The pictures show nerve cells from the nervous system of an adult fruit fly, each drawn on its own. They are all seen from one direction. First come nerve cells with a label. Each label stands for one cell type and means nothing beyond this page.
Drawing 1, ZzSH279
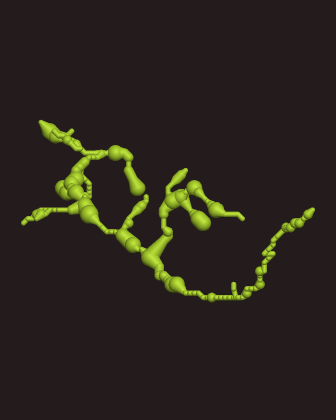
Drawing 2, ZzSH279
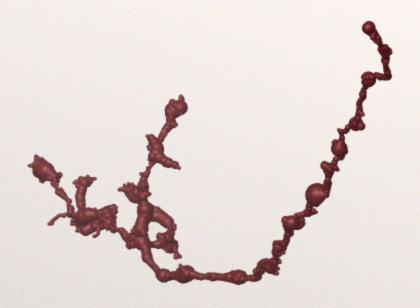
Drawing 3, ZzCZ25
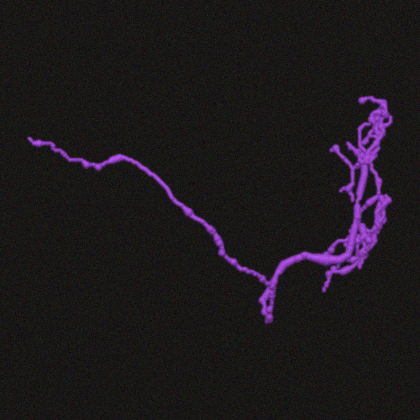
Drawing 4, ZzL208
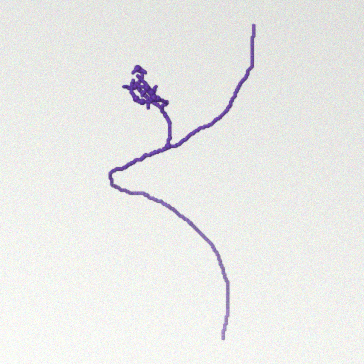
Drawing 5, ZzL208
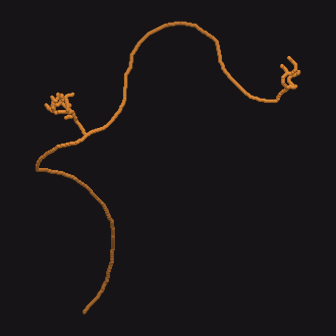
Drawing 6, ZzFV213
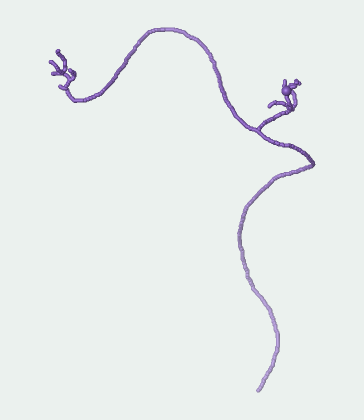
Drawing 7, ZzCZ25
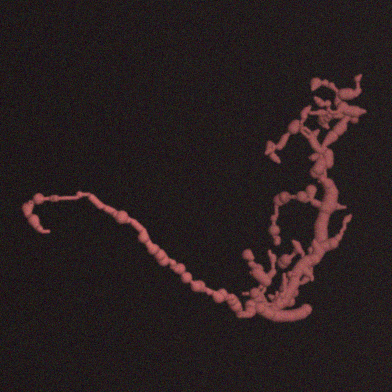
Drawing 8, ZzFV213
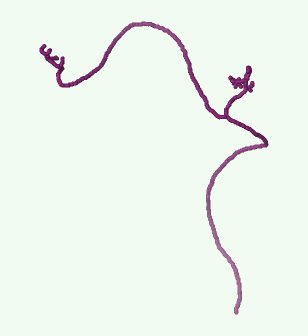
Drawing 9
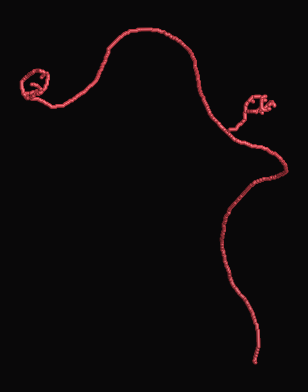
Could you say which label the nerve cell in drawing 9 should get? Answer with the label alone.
ZzL208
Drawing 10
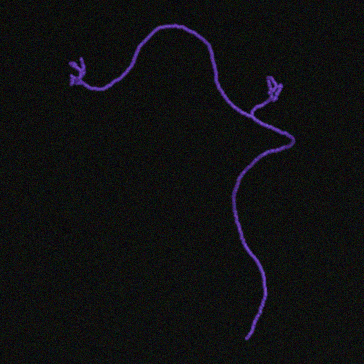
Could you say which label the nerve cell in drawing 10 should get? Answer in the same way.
ZzL208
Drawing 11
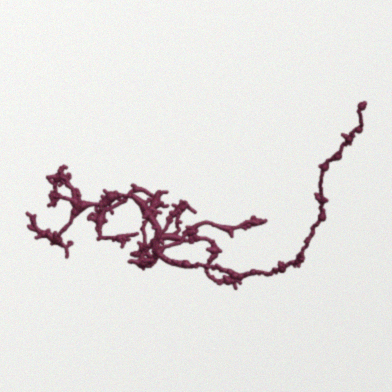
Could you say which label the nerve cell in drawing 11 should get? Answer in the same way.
ZzSH279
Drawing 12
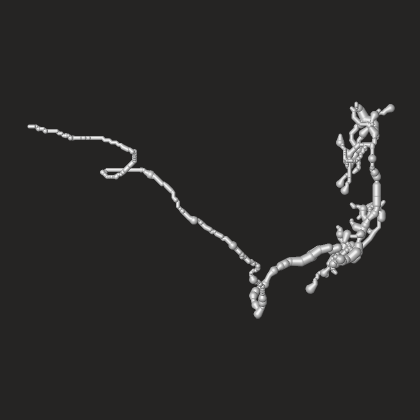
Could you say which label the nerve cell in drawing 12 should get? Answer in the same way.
ZzCZ25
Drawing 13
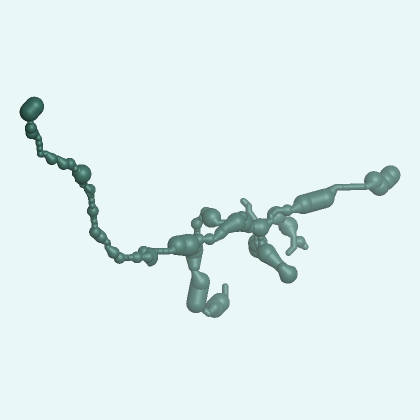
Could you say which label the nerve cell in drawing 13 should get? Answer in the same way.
ZzSH279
